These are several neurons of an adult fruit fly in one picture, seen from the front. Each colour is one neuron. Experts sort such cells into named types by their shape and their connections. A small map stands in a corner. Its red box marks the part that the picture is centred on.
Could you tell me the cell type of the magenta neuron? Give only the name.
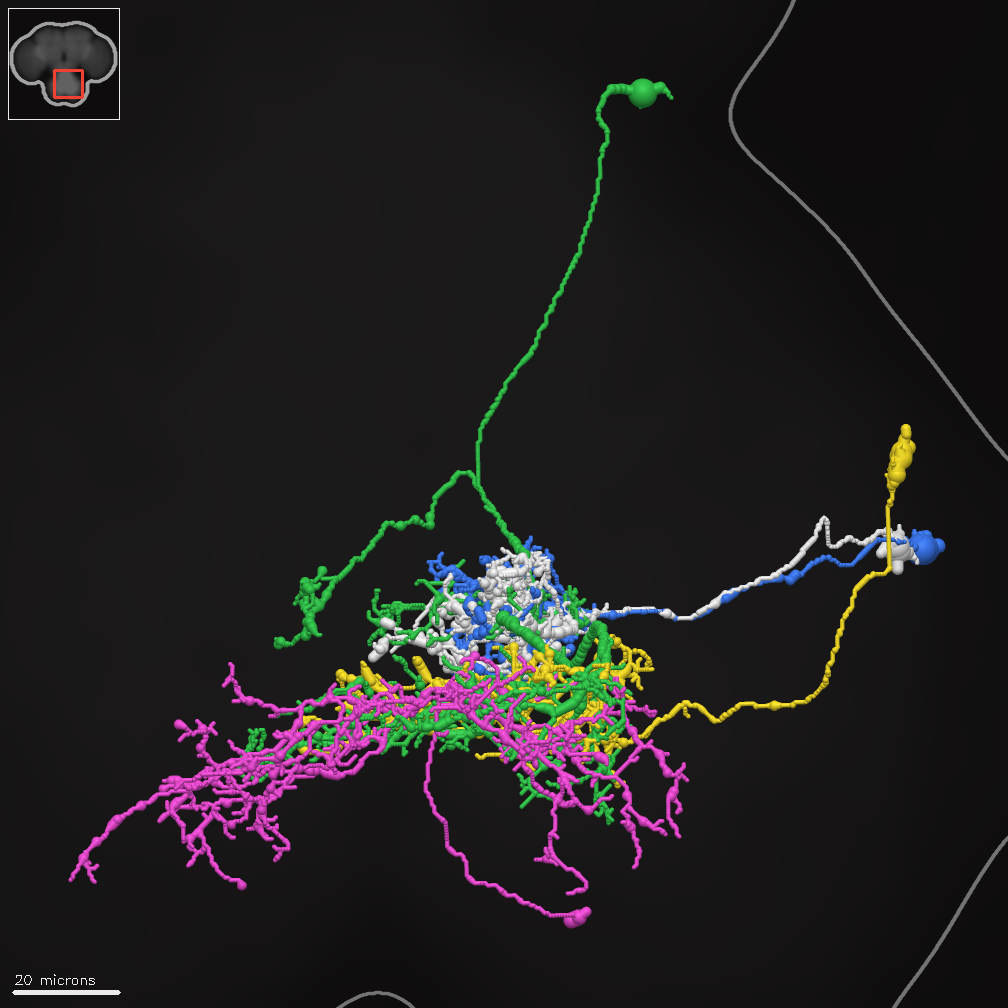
IN00A063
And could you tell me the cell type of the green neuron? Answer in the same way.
IN23B008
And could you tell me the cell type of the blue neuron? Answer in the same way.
IN09A017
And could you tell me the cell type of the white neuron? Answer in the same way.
IN09A018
